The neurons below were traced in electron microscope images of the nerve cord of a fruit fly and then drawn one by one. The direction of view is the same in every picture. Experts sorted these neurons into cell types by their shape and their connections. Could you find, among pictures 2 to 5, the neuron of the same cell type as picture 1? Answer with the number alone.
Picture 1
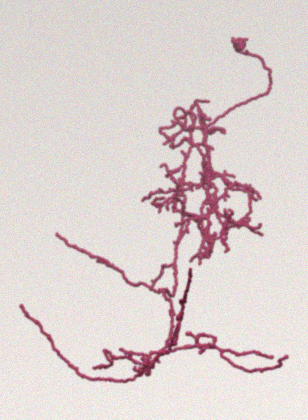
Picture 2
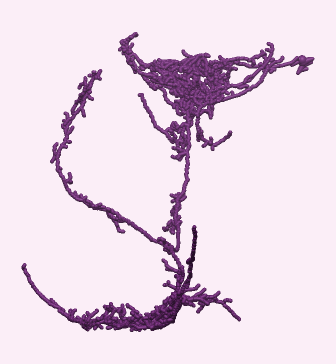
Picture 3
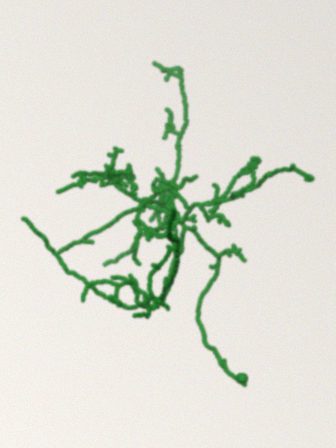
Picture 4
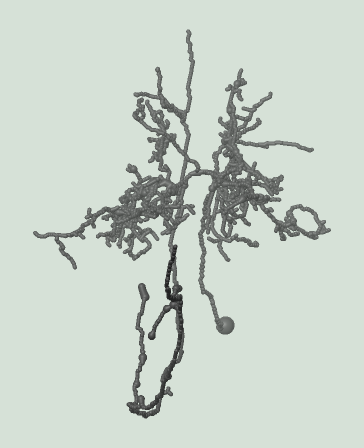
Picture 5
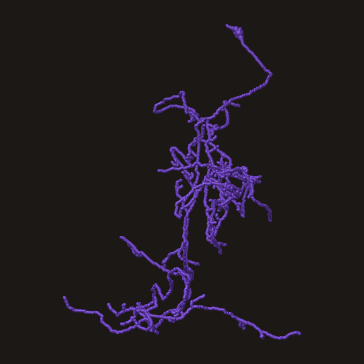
5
